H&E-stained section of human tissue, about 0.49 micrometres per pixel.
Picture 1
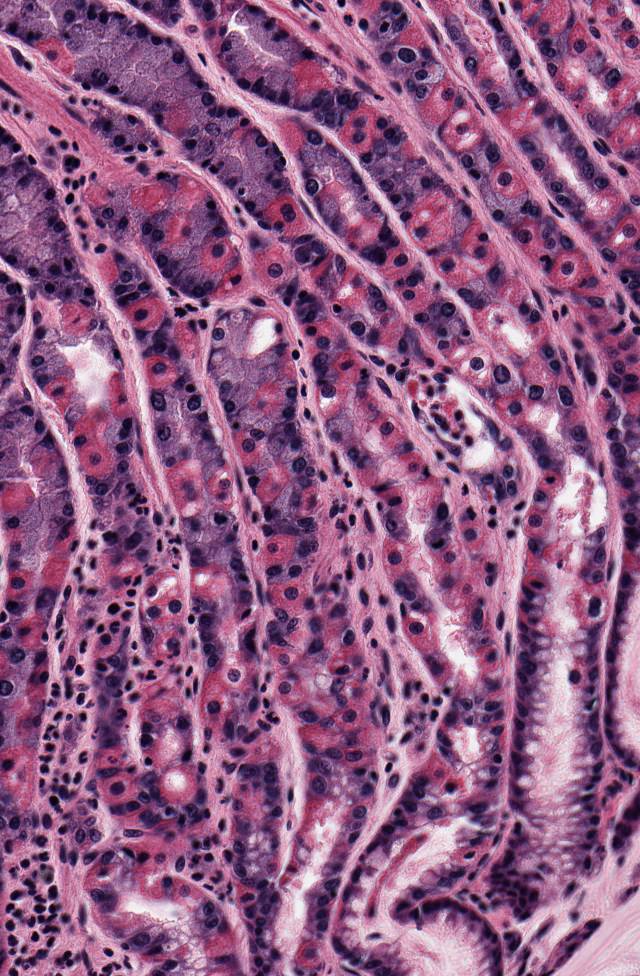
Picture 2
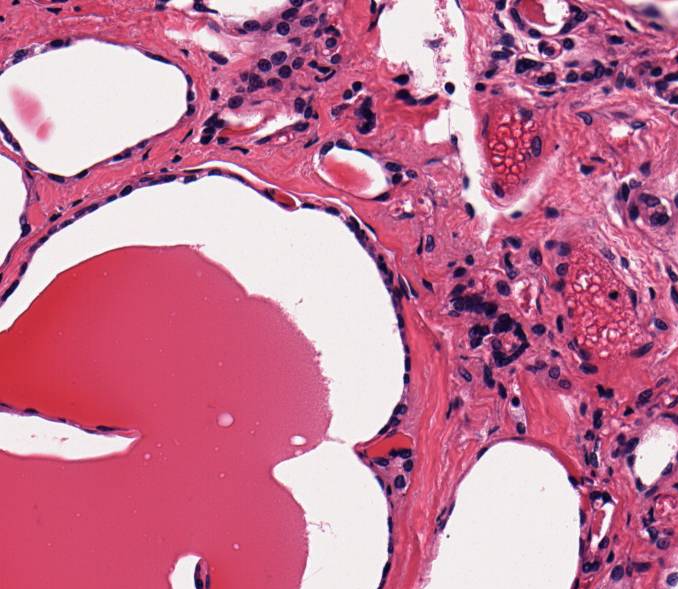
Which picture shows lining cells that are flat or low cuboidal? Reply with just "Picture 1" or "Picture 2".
Picture 2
